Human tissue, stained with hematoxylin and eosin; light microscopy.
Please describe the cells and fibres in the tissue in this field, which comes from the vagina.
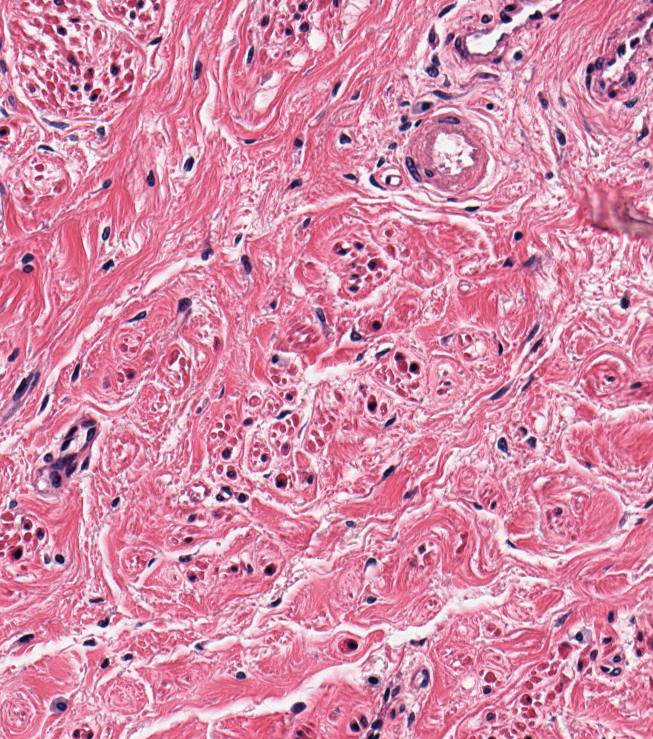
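Small, dark, round to oval nuclei lie within the bundles, some in small clusters. Densely eosinophilic collagen stroma separates the bundles, carrying scattered dark spindle-shaped nuclei that are most evident at upper left. The field contains neither epithelium nor fat cells.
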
